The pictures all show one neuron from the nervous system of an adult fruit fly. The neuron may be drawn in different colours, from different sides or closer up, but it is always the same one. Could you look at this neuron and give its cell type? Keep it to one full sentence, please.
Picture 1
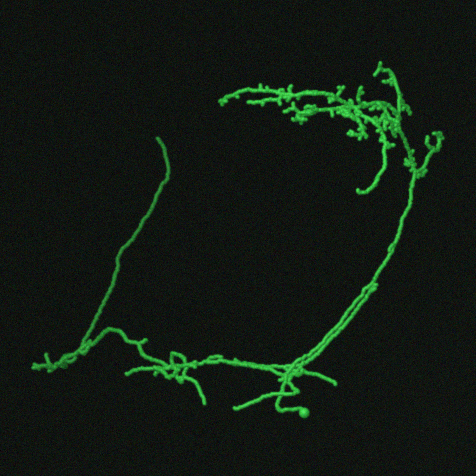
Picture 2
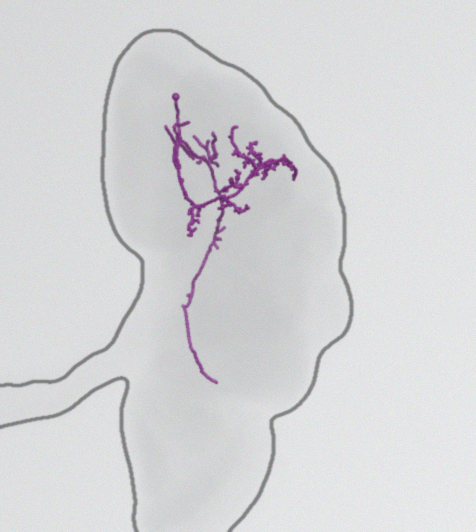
The single neuron here is of type CB2377.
